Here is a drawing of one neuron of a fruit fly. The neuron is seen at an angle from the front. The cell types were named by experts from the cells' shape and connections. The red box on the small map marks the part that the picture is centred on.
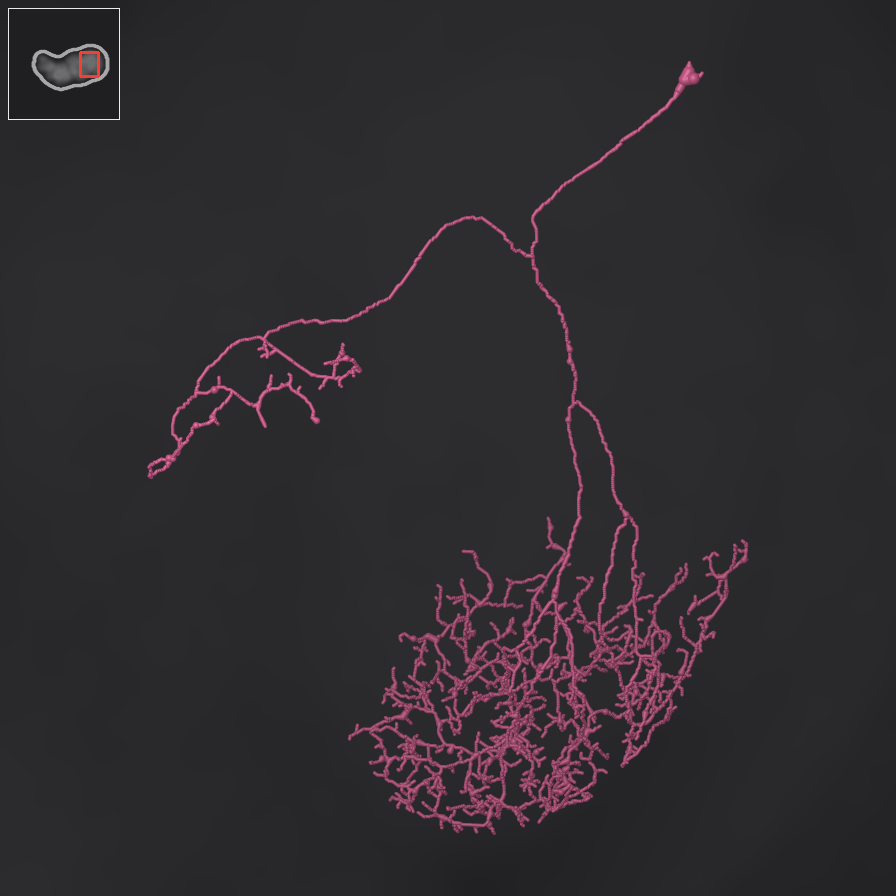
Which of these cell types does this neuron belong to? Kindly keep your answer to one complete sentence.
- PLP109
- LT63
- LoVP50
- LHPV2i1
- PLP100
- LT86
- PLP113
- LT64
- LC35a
As for cell type, this neuron is LC35a.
